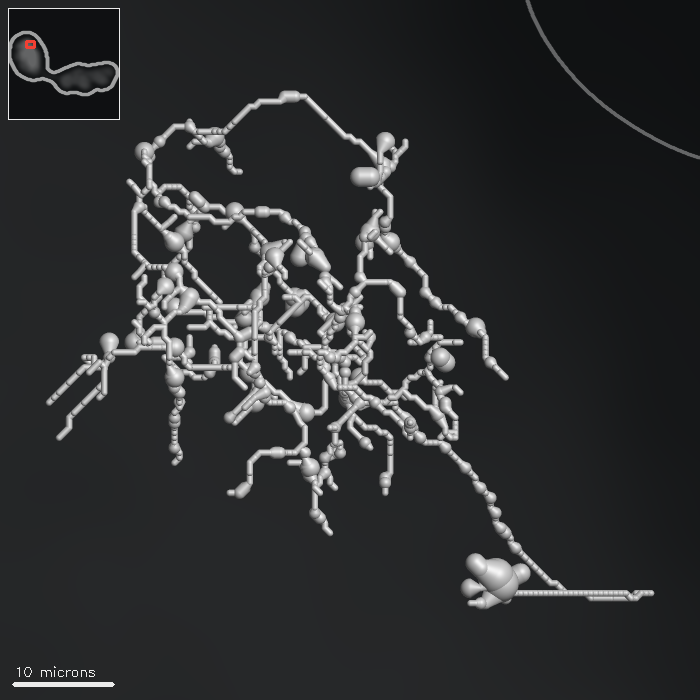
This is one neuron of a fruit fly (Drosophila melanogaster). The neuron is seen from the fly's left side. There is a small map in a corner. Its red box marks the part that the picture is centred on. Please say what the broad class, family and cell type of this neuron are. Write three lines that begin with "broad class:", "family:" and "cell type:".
broad class: central-brain intrinsic neuron
family: hemilineage LHp1
cell type: CB2782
